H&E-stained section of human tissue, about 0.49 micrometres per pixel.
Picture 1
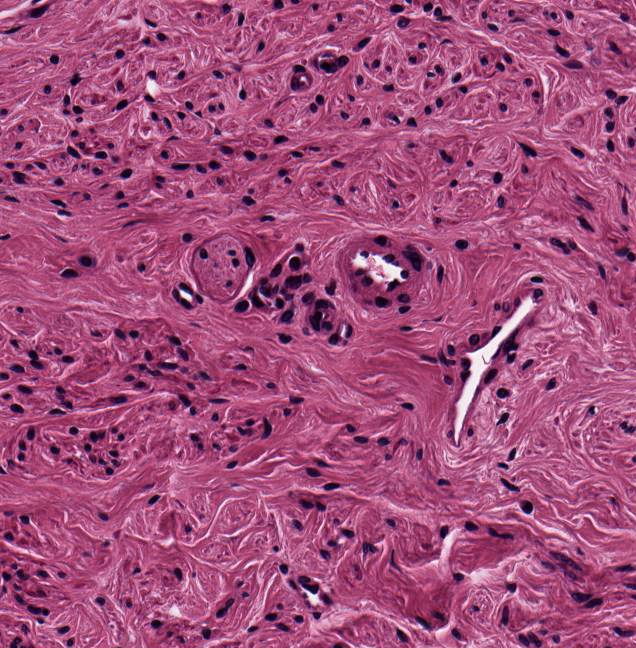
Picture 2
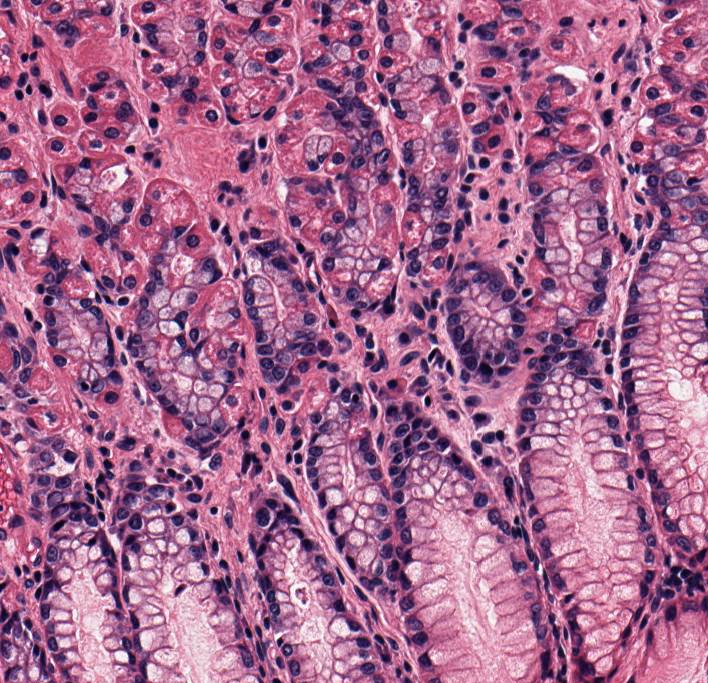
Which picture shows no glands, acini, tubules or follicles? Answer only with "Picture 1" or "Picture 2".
Picture 1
